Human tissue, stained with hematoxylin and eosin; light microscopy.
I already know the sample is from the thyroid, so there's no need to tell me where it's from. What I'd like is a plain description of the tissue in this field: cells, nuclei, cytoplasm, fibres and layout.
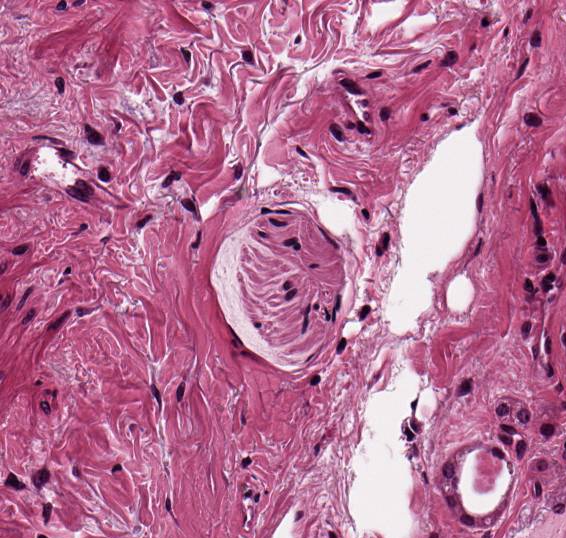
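Mostly dense, deeply eosinophilic collagen here, in wavy bundles running in varied directions. Near the centre sits a single small rounded nerve bundle, set off from the collagen by a thin rim. Its fibres are wavy, with elongated, slender nuclei. The duct-like unit at lower right has a little pink material in its lumen.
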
